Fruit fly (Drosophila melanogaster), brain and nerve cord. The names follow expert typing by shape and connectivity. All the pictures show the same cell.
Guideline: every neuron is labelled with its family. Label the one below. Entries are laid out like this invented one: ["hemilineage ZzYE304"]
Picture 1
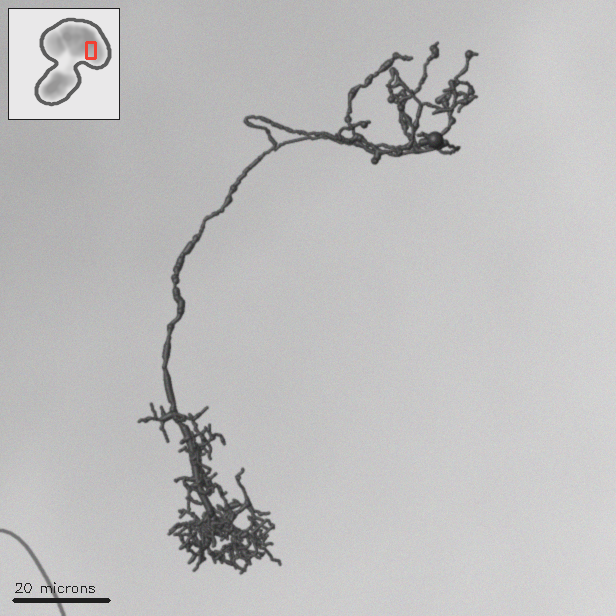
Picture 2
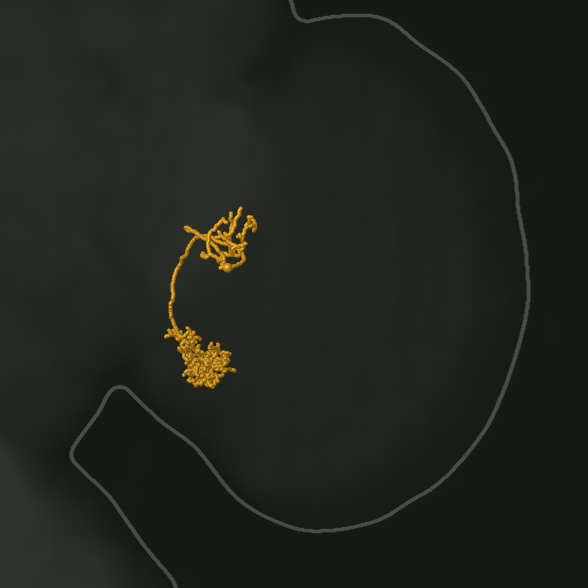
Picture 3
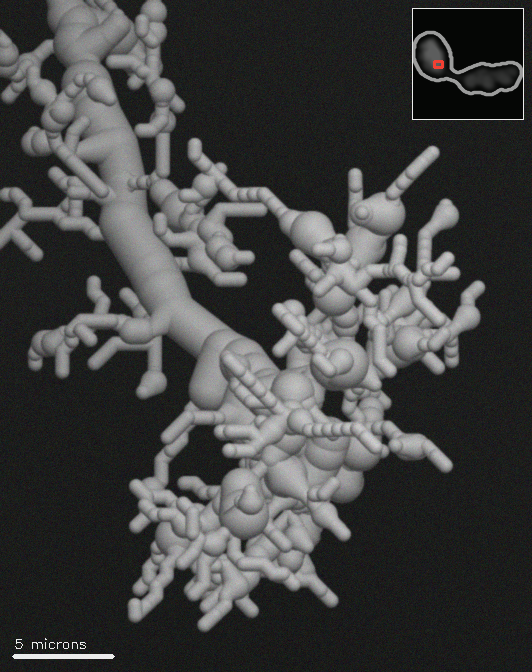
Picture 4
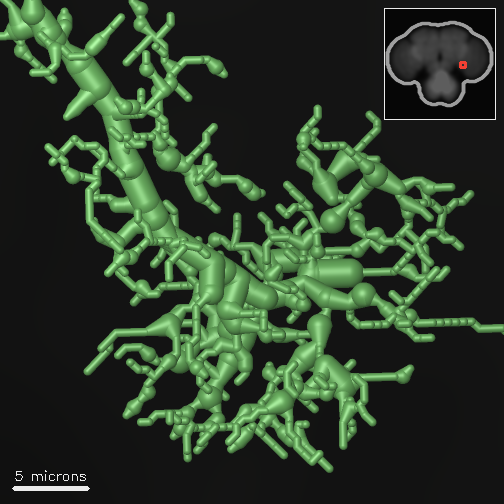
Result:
["hemilineage VPNv1"]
